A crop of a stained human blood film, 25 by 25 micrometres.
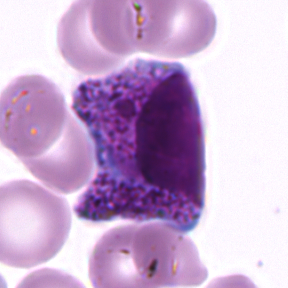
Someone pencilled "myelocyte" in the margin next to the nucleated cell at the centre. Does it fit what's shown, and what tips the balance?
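Start with the granules: numerous, coarse and dark purple, they fill the cytoplasm.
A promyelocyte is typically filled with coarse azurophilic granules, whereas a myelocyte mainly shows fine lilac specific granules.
That coarseness goes with promyelocyte and against myelocyte. The granules lie beside the nucleus and largely leave it uncovered, and the nucleus stains a deep, fairly even purple without coarse dark clumps. The cytoplasm is abundant, taking up more than half the cell, inside an irregular, angular outline with an inward notch on the left. So this cell is a promyelocyte, not a myelocyte.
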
